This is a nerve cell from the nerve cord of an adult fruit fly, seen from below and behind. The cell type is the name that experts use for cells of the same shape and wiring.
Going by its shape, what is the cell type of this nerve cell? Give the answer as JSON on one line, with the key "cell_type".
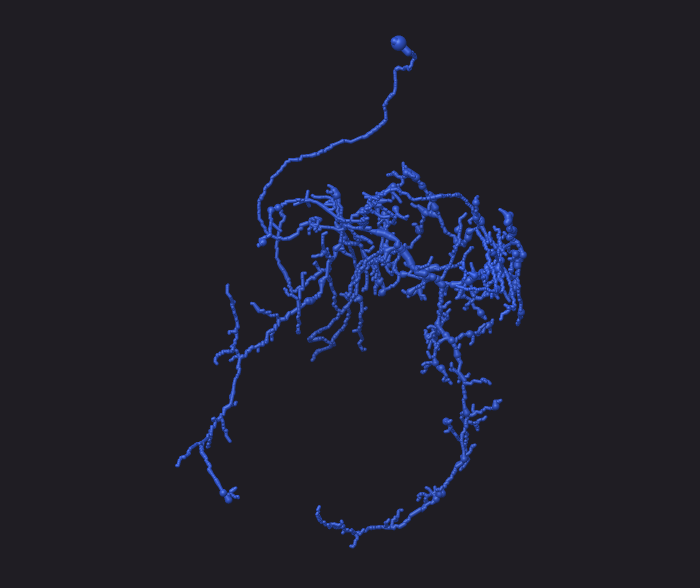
{"cell_type": "IN03A048"}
